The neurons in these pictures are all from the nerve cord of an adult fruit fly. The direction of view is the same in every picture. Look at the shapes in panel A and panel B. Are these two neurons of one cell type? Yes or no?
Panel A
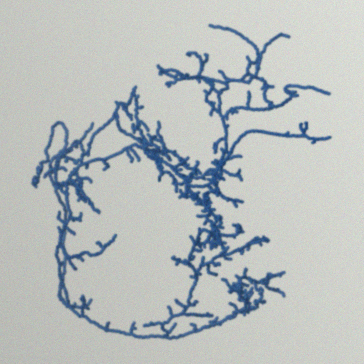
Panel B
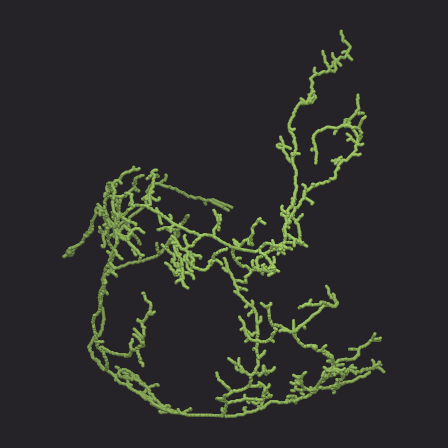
yes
